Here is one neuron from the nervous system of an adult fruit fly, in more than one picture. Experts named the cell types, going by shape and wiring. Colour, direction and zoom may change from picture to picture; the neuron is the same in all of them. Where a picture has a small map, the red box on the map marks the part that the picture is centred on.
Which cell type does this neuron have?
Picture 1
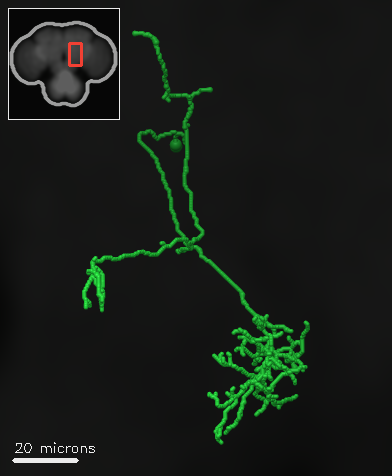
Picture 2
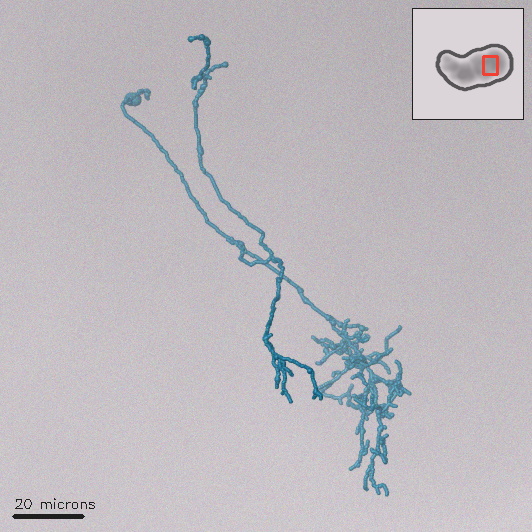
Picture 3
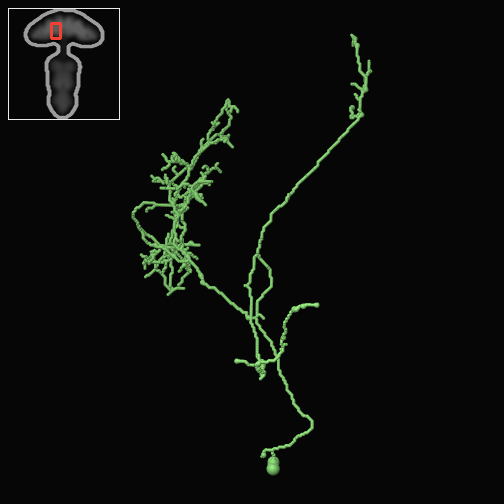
WED163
